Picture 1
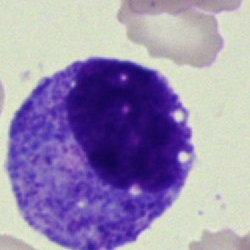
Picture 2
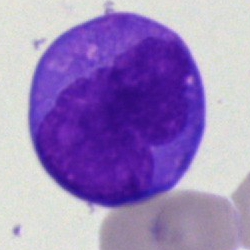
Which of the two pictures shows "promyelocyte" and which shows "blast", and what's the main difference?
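Picture 1 shows a promyelocyte, and picture 2 shows a blast. The cytoplasm of the promyelocyte is packed with many purple granules, whereas no distinct coarse granules are seen in the cytoplasm of the blast.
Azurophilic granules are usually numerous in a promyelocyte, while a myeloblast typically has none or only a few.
In picture 1 the nucleus lies off-centre toward the upper right, with dense dark purple chromatin and a few small clear spots along its edge. In picture 2 the nucleus fills most of the cell and has a diagonal fold, and the cytoplasm is deep blue-purple.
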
